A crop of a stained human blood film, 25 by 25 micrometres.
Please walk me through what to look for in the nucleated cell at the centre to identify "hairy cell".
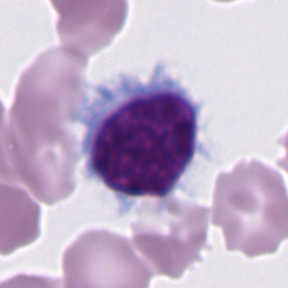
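What strikes me first are the fine hair-like cytoplasmic projections sticking out around the whole border of the cell.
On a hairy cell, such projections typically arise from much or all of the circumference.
Coming off the entire border, these agree with that. The nucleus fills most of the cell, with only a narrow rim of cytoplasm, and that cytoplasm is pale blue.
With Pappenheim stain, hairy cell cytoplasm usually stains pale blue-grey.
The pale blue matches, though a grey cast is not seen here. The chromatin stains dark purple and looks densely mottled.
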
